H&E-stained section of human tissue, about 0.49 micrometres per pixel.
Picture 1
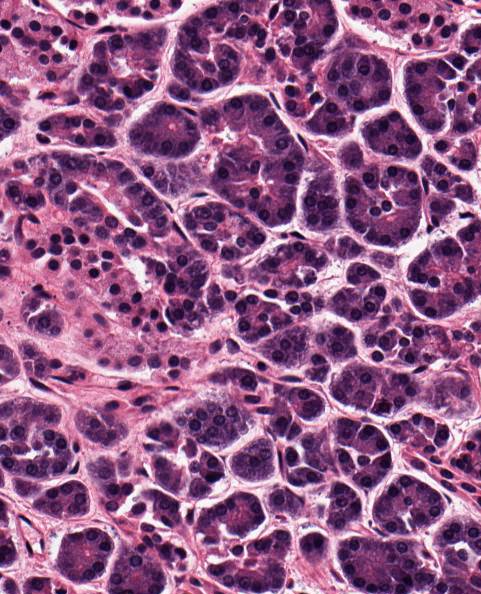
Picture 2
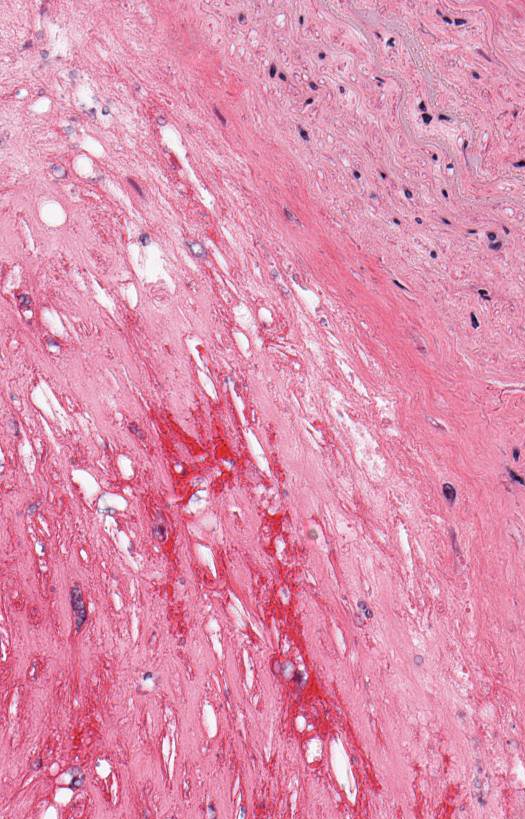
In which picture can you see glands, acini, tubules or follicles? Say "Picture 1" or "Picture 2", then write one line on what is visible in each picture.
Picture 1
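Picture 1: Where lumina are visible, they are small and inconspicuous at the centres of the units.
Picture 2: No epithelium or glands are present anywhere in the field.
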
